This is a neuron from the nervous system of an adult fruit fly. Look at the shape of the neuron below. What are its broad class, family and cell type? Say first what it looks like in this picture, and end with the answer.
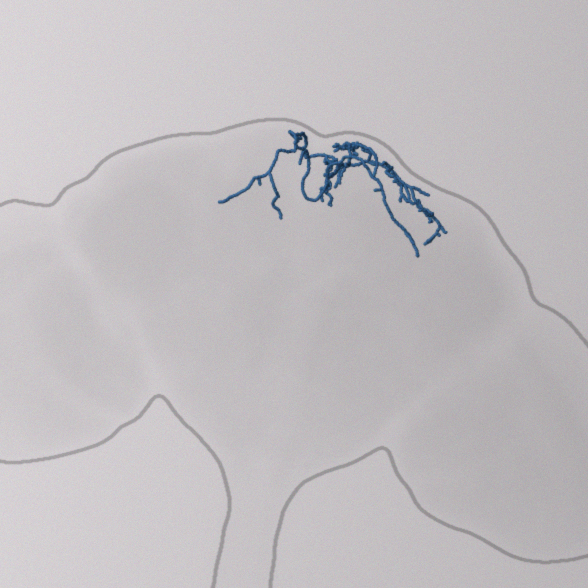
It is in the brain and does not reach the nerve cord. The drawing shows no cell body. This is a central-brain intrinsic neuron. Its family is hemilineage SMPad3. Its cell type is CB3135.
